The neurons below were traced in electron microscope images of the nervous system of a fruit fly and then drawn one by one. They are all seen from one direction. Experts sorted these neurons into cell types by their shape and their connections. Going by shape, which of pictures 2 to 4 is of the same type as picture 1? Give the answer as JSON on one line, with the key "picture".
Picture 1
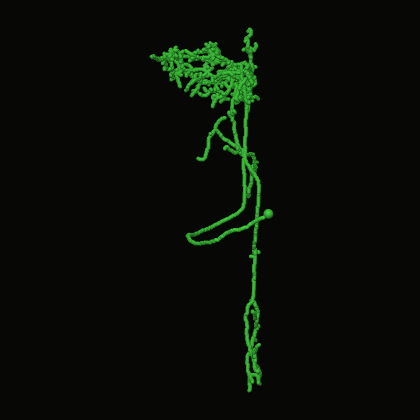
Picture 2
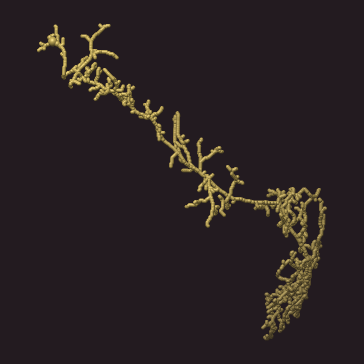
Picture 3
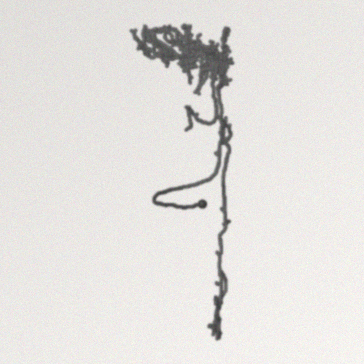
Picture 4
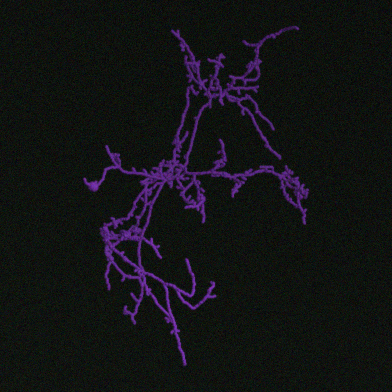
{"picture": 3}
